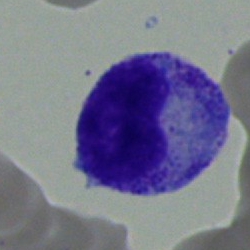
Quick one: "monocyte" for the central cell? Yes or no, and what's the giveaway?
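Chromatin: dense, deep purple.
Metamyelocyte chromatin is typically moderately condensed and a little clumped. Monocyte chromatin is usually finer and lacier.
Dense chromatin goes with metamyelocyte, against monocyte. Nucleus: fills the left part of the cell, with a shallow indentation on the border facing the cytoplasm.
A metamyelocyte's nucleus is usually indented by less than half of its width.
Shallow indentation goes with metamyelocyte. Cytoplasm: pale lilac-blue crescent on the right. Outline: roughly round, with a small pale bleb projecting from the lower left edge. Verdict: metamyelocyte, not monocyte.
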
